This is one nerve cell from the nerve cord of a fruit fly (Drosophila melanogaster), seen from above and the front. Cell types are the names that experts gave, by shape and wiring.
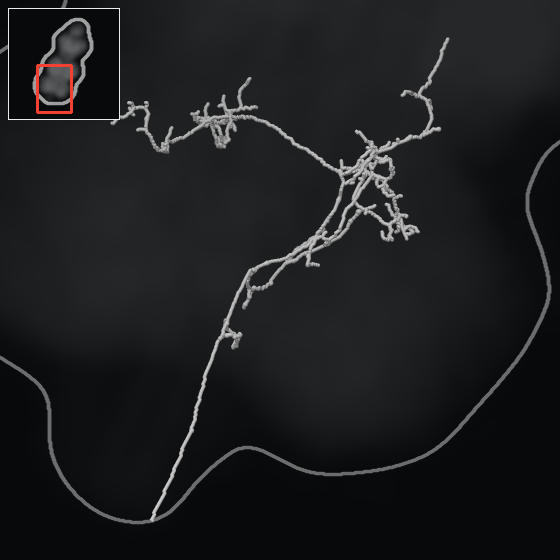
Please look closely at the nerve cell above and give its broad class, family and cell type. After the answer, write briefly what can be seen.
Its broad class is ascending neuron. The family is hemilineage 12B. The cell type is AN12B076. Dozens of branch ends can be seen. As drawn here it is taller than it is wide.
